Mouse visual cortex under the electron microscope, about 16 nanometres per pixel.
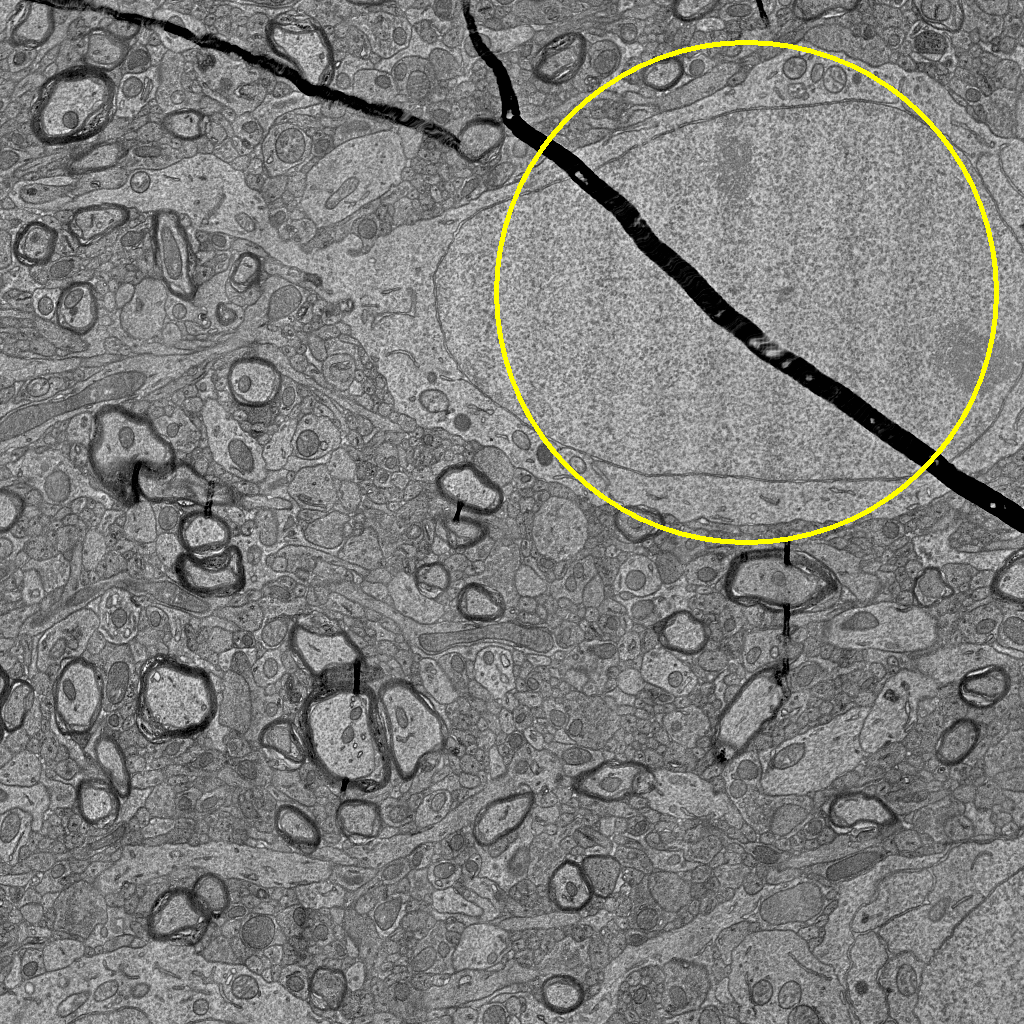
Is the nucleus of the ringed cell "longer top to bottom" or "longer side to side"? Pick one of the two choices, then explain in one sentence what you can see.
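Longer side to side. The nucleus is a long oval whose long axis runs roughly left to right.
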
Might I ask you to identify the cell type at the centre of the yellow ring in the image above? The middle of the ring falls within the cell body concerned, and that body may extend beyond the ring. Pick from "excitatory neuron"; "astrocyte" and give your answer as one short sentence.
The centre of the ring falls on an excitatory neuron.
